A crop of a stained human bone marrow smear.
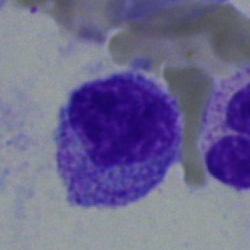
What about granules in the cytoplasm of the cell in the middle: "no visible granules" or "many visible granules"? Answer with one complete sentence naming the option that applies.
This cell has a cytoplasm with many visible granules.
